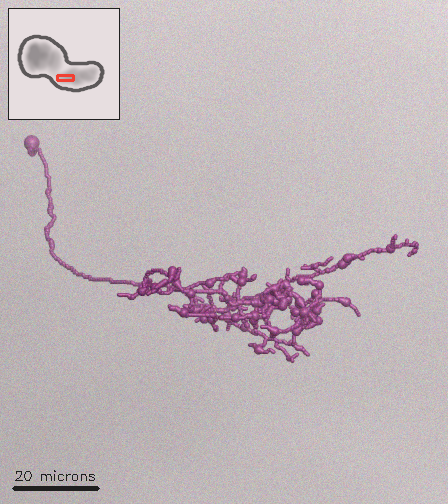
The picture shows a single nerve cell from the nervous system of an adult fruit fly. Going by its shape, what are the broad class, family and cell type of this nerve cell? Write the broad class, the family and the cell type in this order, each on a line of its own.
nerve-cord intrinsic neuron
hemilineage 09A
IN09A075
